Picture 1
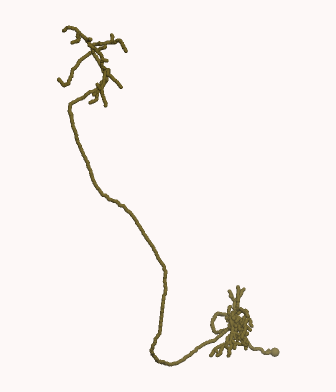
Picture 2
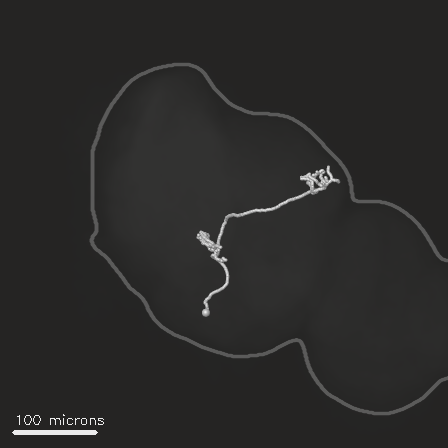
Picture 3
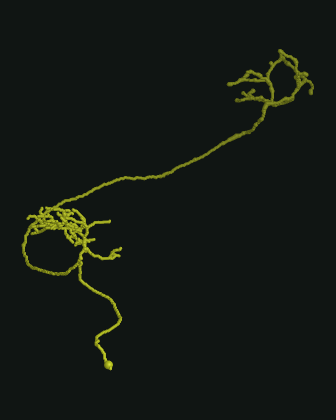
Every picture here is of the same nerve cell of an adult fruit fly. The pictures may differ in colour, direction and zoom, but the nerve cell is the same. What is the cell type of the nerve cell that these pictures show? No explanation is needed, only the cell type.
DP1m_vPN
